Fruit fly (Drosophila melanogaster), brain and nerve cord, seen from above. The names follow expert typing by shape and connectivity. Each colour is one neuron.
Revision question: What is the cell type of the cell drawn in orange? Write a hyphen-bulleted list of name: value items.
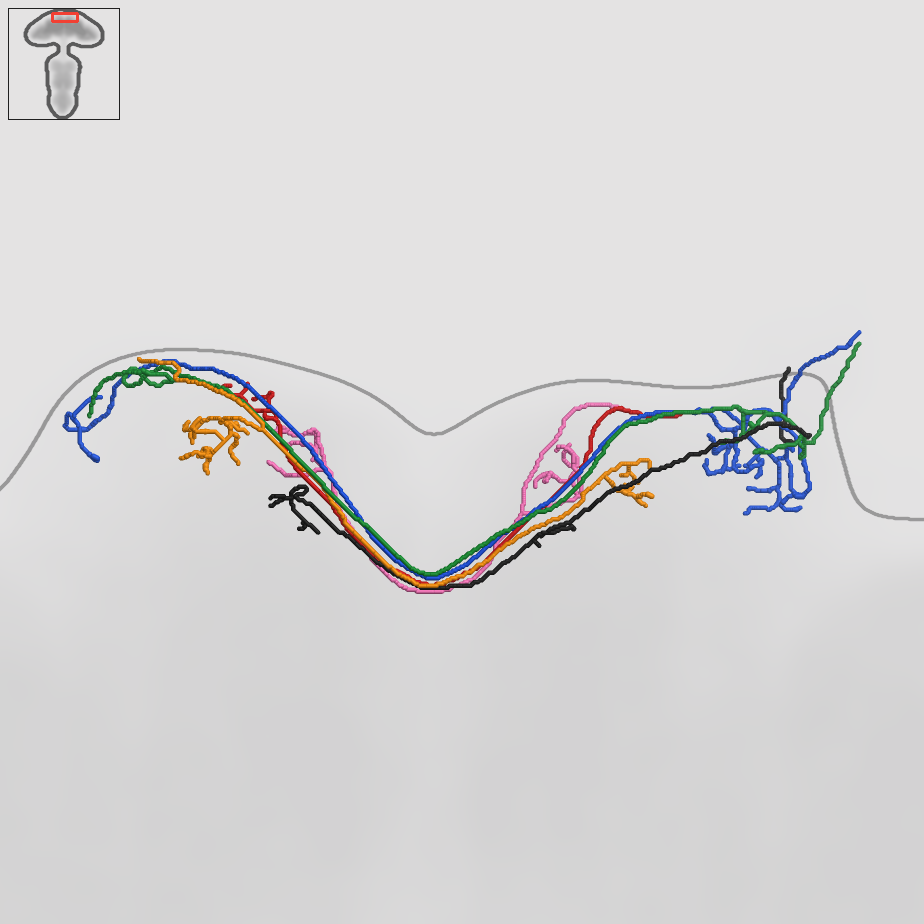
- cell type: ORN_DC1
